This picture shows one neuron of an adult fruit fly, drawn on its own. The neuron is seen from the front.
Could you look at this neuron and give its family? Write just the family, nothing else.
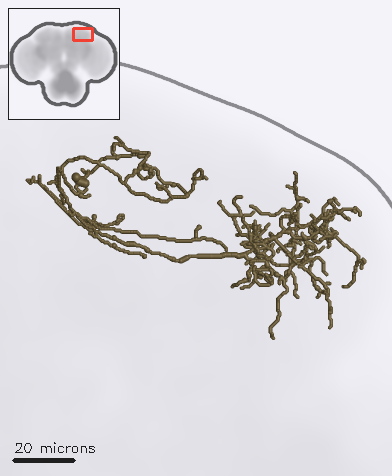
hemilineage LHd1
